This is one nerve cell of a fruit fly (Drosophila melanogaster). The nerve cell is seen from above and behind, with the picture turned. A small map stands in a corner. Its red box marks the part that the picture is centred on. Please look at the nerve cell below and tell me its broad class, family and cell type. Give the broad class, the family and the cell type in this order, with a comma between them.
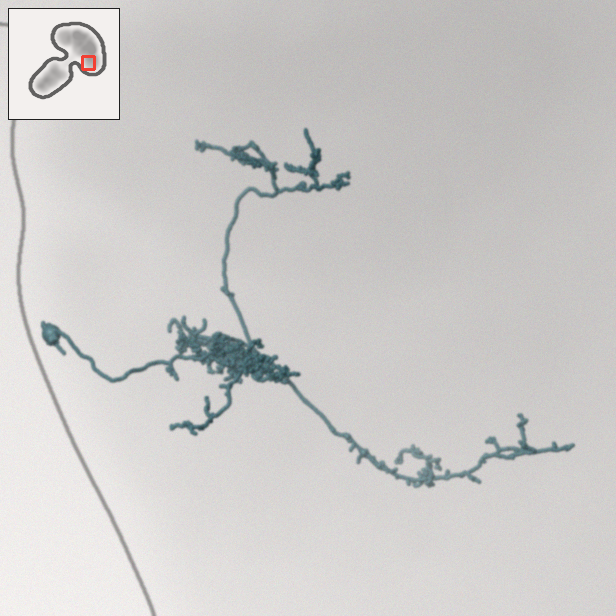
optic-lobe intrinsic neuron, Y, Y13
